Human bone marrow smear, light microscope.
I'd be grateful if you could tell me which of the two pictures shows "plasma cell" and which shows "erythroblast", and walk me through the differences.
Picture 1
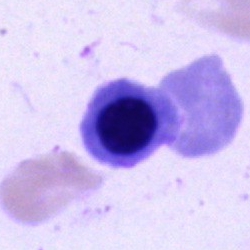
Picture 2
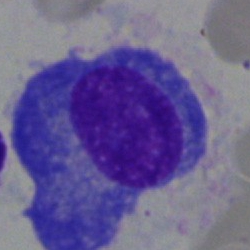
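Picture 1 is the erythroblast; picture 2 is the plasma cell. Point one, outline: the erythroblast is roughly round with a few slightly flattened, angular sides, while the plasma cell is irregular, with a broad bulge of cytoplasm reaching toward the lower left. Point two, amount of cytoplasm: the erythroblast has a moderate rim that is wider on the right side of the nucleus, whereas the plasma cell's cytoplasm is abundant and takes up more of the cell than its nucleus does. Point three, colour: the erythroblast's cytoplasm is a fairly deep blue-violet, and the plasma cell's stains a deep blue.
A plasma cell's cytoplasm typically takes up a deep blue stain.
Point four, granules: none are visible in the erythroblast's cytoplasm, and no distinct purple or red granules are seen in the plasma cell's.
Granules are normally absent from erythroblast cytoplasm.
Point five, nucleus: in the erythroblast it stains very dark purple, looks dense with little internal detail, and shows no nucleoli. Finally, pale red cells without nuclei lie at the top and right edges of picture 2.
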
